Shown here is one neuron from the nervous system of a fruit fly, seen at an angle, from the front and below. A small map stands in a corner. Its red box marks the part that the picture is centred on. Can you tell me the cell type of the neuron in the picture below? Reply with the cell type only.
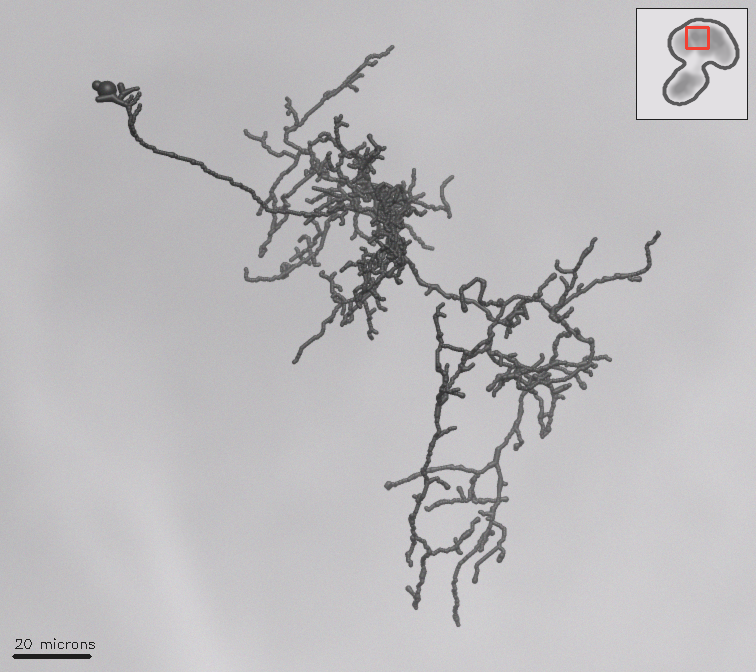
LAL054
